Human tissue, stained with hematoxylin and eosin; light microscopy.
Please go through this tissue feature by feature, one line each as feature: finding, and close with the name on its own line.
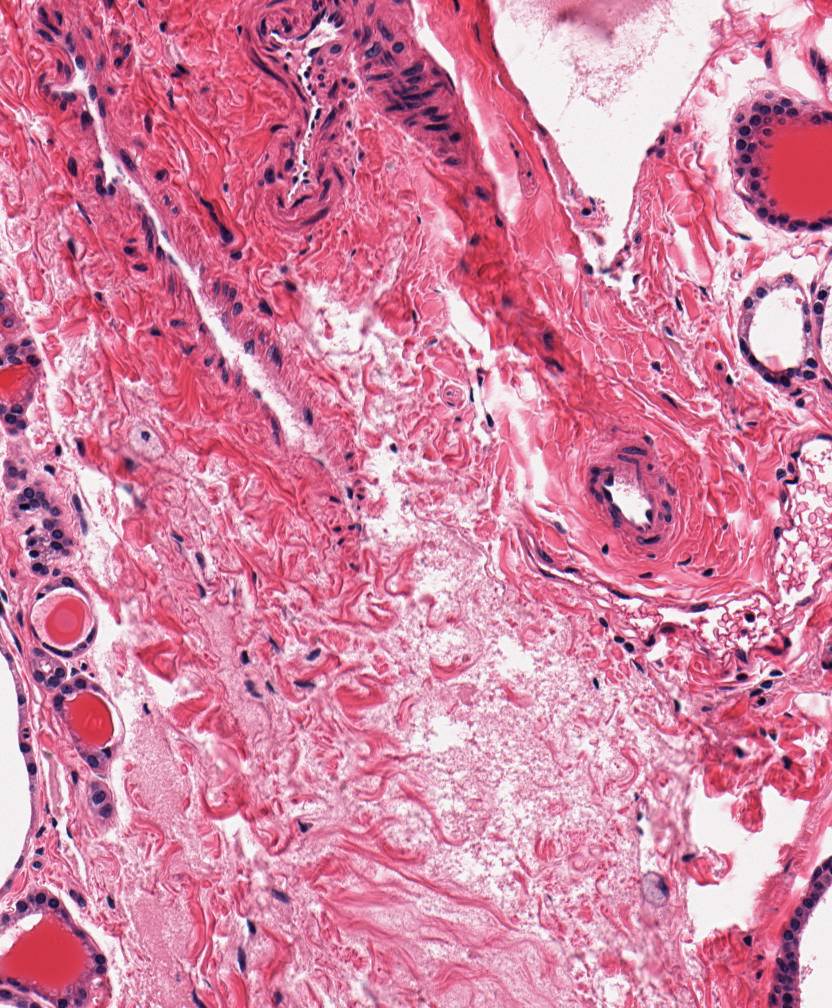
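Layout: dense collagenous stroma centrally, small epithelial units at left and right edges
Units: small, rounded; single layer of cuboidal cells, round dark nuclei
Orientation: upper left, wavy collagen bundles, elongated nuclei run diagonally to lower right
Stroma: sparsely cellular, scattered small spindle-shaped nuclei
Name: thyroid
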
